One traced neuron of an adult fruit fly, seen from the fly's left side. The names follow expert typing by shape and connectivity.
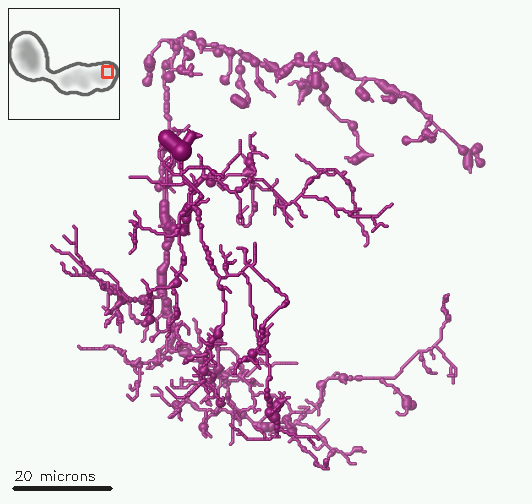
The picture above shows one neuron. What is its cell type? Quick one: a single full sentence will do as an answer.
Regarding its cell type, the neuron is IN19B068.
